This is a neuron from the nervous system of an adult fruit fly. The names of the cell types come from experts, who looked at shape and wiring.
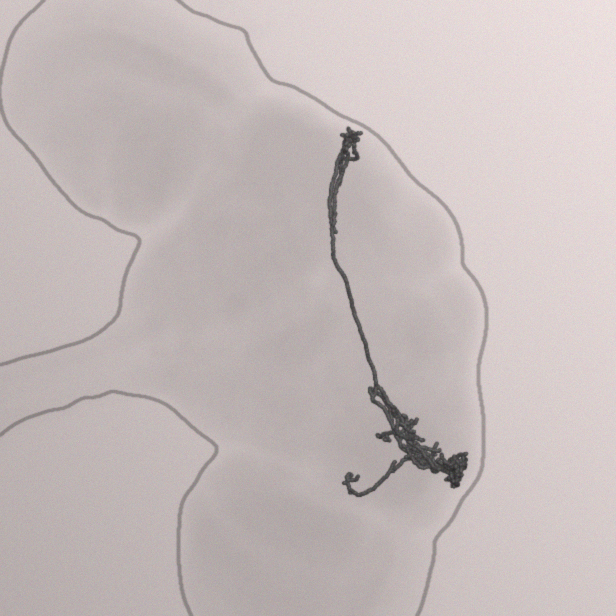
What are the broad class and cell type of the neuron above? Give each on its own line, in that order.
central-brain intrinsic neuron
SLP444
